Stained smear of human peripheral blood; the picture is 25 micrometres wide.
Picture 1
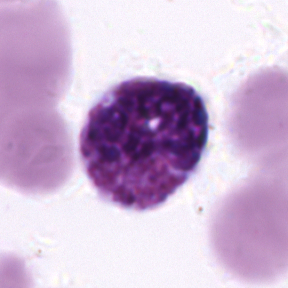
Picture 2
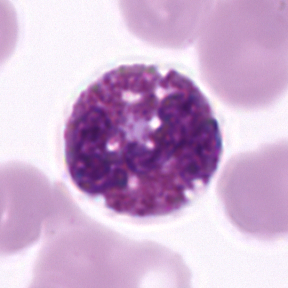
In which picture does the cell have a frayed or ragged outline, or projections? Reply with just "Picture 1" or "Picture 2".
Picture 1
